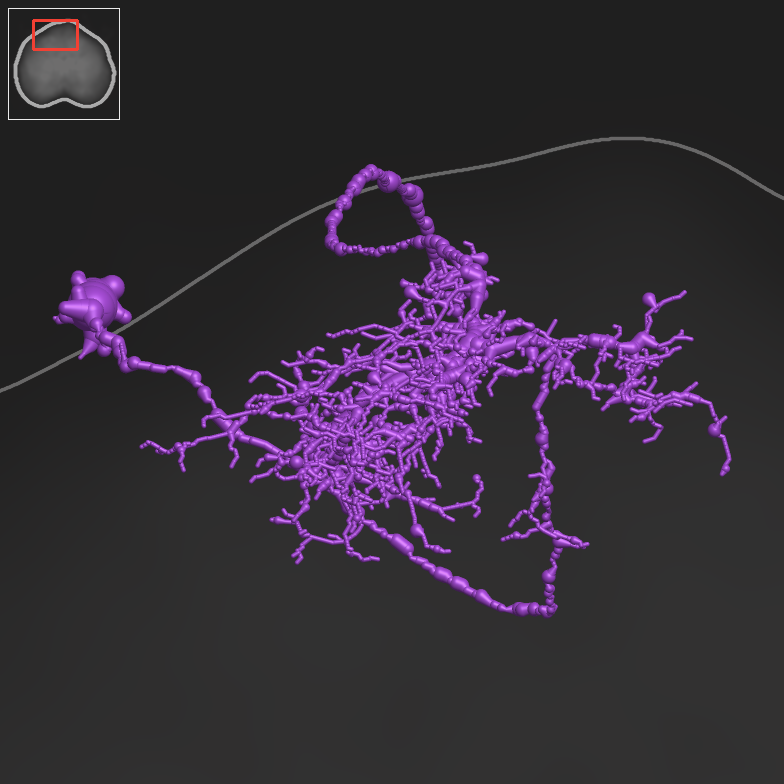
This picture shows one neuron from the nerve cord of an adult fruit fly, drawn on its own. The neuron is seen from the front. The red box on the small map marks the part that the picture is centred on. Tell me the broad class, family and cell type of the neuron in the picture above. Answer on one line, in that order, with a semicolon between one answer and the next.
motor neuron of the nerve cord; hemilineage 06A; MNad10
